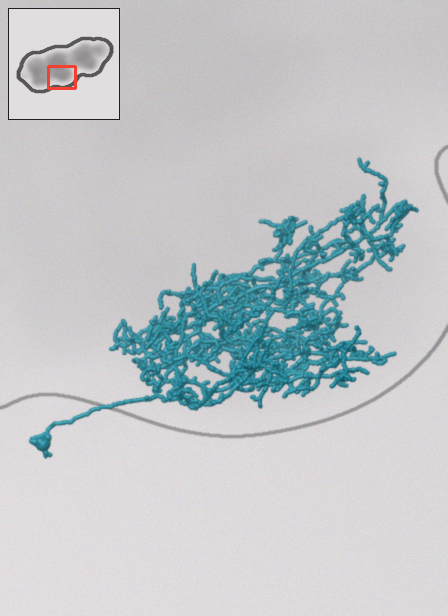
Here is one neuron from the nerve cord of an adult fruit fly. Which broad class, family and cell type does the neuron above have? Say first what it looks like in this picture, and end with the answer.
As drawn here it is wider than it is tall. It is a nerve-cord intrinsic neuron. The family is hemilineage 16B. Its cell type is IN16B036.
